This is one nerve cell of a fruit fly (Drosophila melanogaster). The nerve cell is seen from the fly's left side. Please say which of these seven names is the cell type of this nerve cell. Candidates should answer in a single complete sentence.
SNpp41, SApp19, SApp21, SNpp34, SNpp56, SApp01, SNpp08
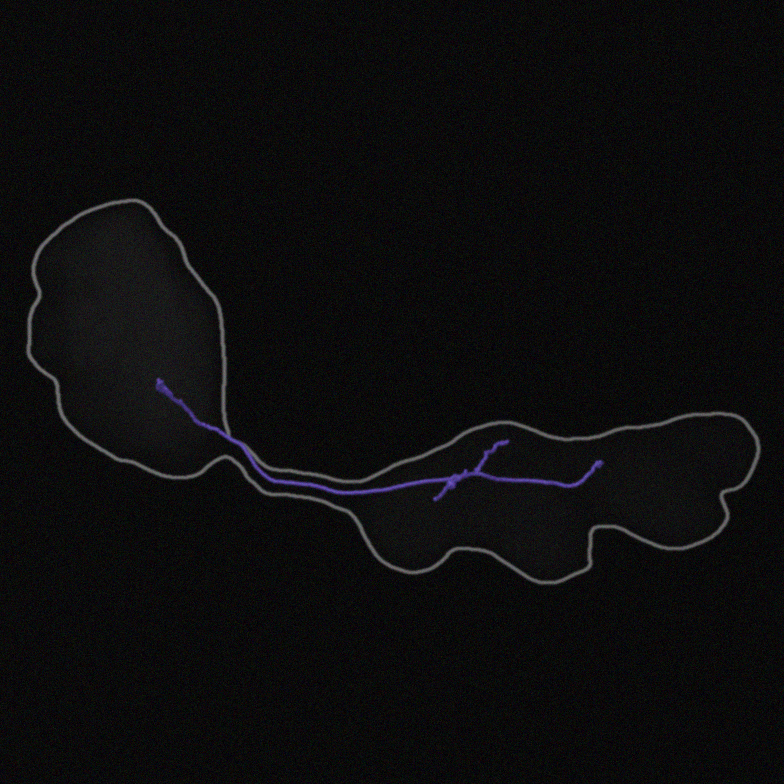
The cell type that fits this nerve cell is SApp19.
